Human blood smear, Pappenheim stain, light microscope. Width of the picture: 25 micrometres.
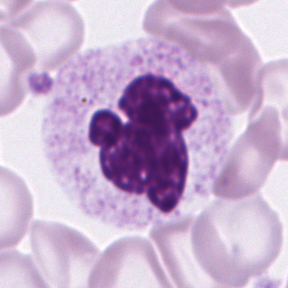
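Segmented neutrophil, the cell in the middle of a stained smear of human peripheral blood. Its chromatin is dark purple and densely clumped, and no nucleoli are visible. Fine lilac-purple granules are scattered throughout the cytoplasm, which contains no vacuoles.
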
